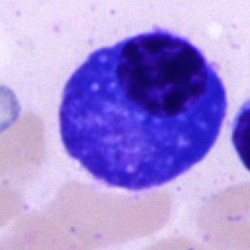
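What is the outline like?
Smooth, round to slightly oval.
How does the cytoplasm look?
Abundant and deep blue, with many small pale dots scattered through it.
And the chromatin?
Dark purple, coarsely clumped.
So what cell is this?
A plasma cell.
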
